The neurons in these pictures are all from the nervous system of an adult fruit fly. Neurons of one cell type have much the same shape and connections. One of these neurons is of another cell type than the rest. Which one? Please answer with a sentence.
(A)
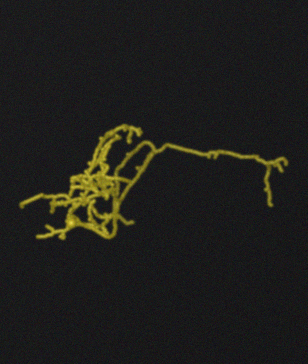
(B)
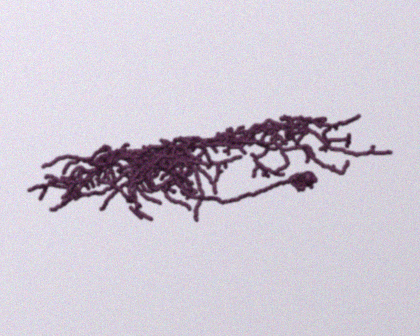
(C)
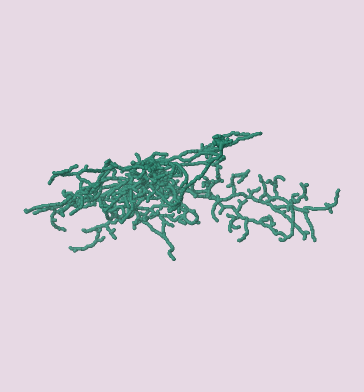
The neuron in picture A is of another cell type than the rest.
